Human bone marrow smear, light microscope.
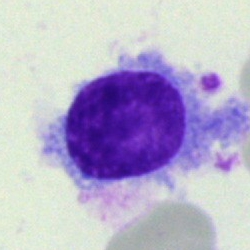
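Hairy cell. Pale blue cytoplasm, widest on the right side of the nucleus. A small round dark purple body lies at the upper right edge of the cytoplasm. Below the nucleus, at the lower edge of the cell, lies fine pinkish-purple granular material.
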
